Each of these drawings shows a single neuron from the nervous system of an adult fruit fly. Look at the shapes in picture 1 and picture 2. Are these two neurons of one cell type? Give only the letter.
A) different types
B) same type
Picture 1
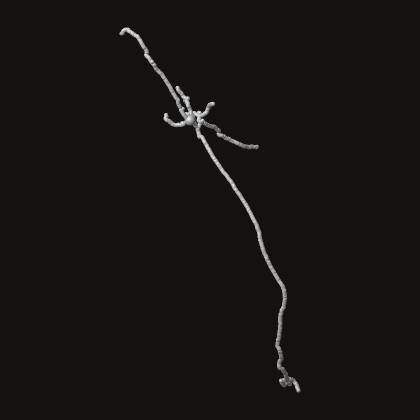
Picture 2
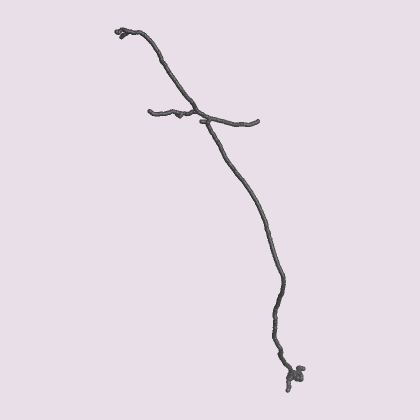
A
